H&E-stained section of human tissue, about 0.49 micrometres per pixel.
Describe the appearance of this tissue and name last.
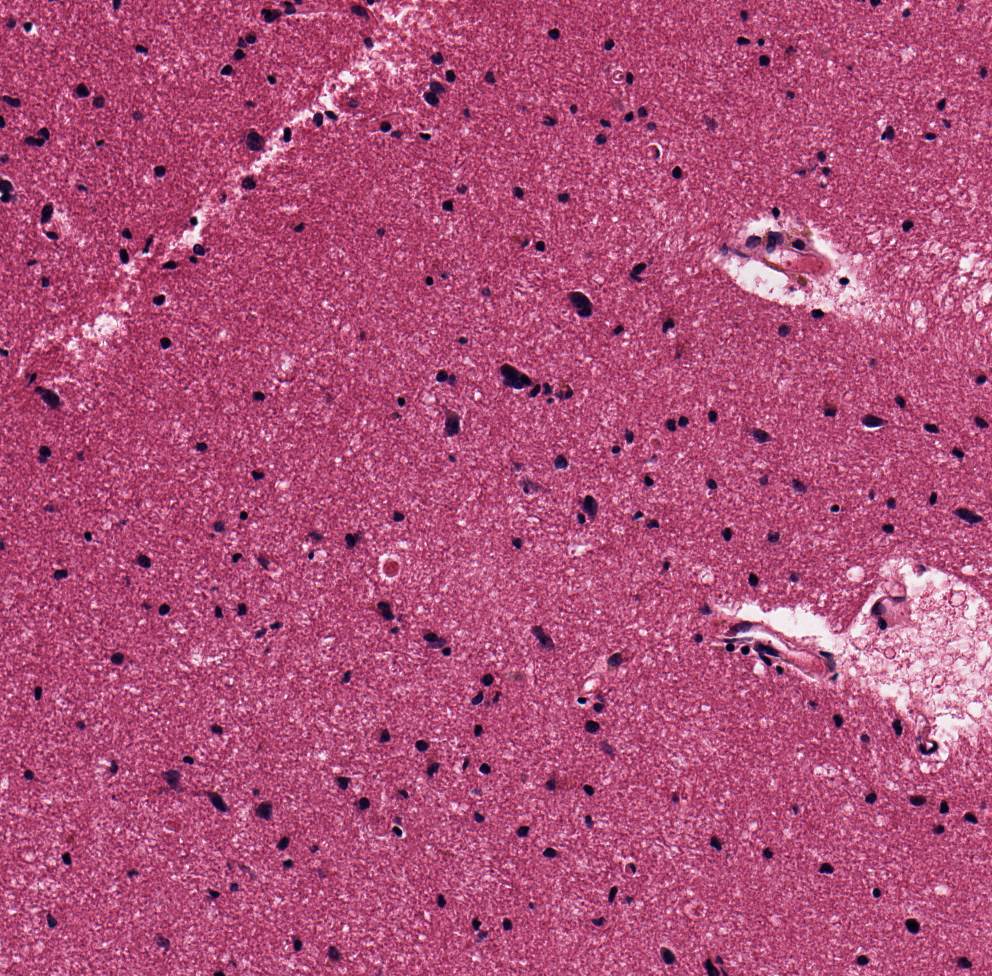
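Across the whole field you've got a finely fibrillary pink matrix with nuclei scattered through it and no organised units. Most of those nuclei are small, round and dark, with little cytoplasm visible around them. They're spread fairly evenly across the field. Over in the right half you'll spot two small blood vessels. This is cerebral cortex.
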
